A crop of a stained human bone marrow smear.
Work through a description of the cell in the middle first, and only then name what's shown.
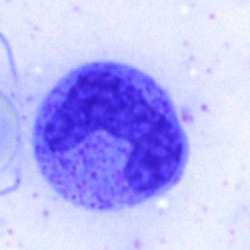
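Nucleus: a deep notch on its lower side, where a pocket of cytoplasm shows. Chromatin: dark purple and clumped, with paler gaps between the clumps. Cytoplasm: pale greyish lilac, small purple granules scattered through it. Conclusion: band neutrophil.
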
